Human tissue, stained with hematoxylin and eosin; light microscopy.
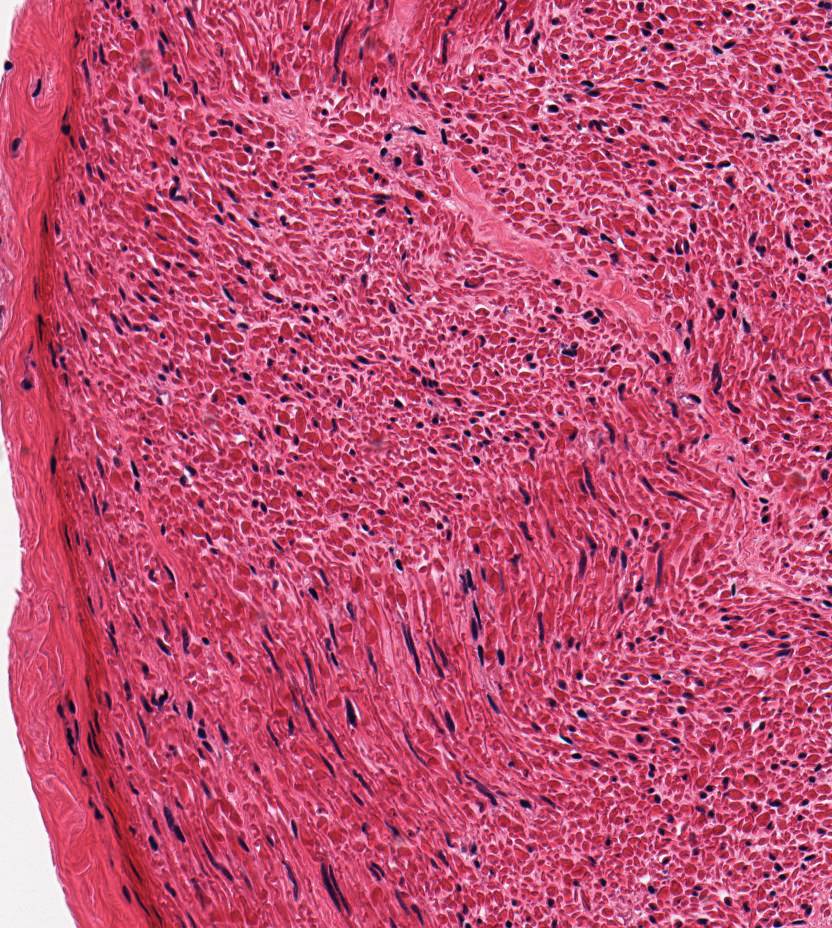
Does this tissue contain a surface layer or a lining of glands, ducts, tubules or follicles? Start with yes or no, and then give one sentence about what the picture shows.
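No. No epithelium is present anywhere in the field.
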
